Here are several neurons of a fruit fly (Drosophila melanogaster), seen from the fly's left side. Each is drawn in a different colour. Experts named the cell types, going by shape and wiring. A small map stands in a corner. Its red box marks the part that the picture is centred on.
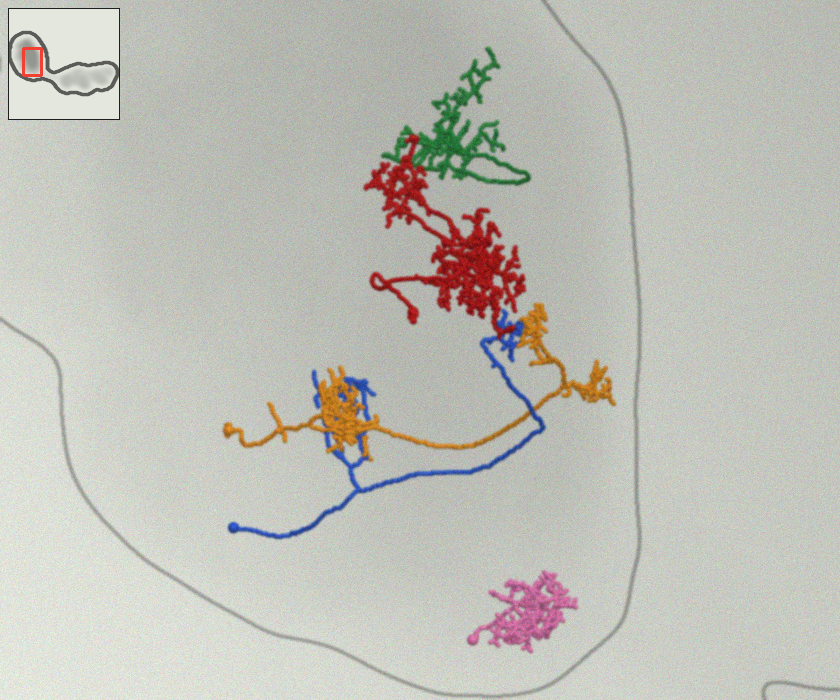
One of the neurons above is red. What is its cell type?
Tm32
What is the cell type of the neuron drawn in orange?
TmY21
